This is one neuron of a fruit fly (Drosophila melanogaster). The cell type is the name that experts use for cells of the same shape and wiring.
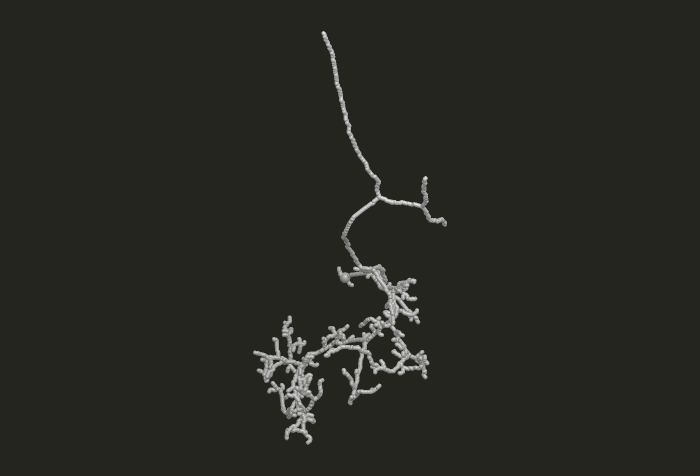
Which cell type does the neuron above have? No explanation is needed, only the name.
CB2625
